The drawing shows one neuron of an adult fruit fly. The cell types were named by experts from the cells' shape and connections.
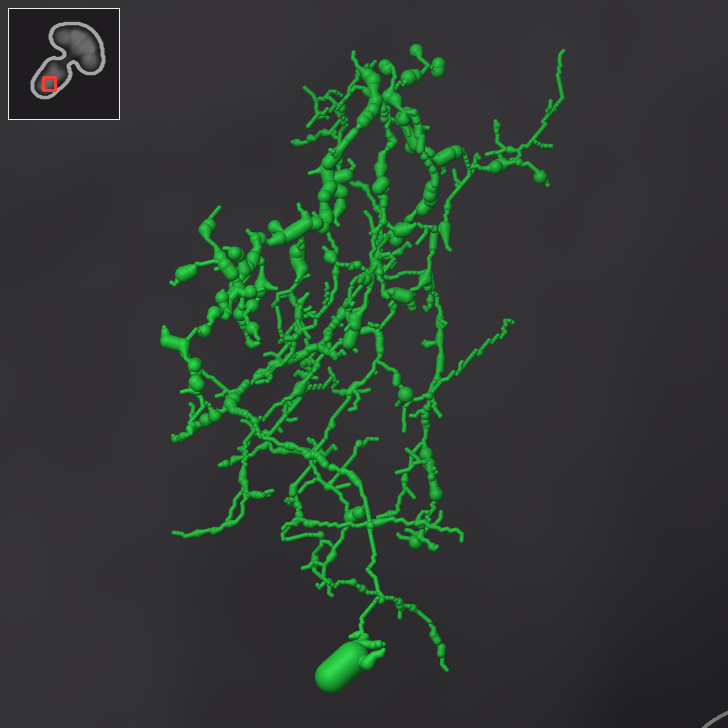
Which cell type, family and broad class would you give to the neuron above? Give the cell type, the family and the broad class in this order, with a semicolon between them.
IN12A039; hemilineage 12A; nerve-cord intrinsic neuron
